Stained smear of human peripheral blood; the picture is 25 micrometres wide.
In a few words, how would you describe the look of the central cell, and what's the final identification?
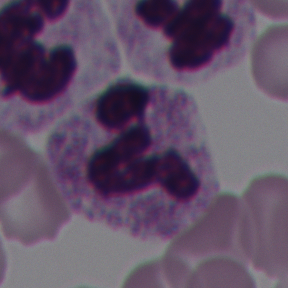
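Nucleus in lobes joined by narrower parts; no nucleoli seen. Cytoplasm filled with fine violet granules. Roughly round outline, no surface projections. Name: segmented neutrophil.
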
